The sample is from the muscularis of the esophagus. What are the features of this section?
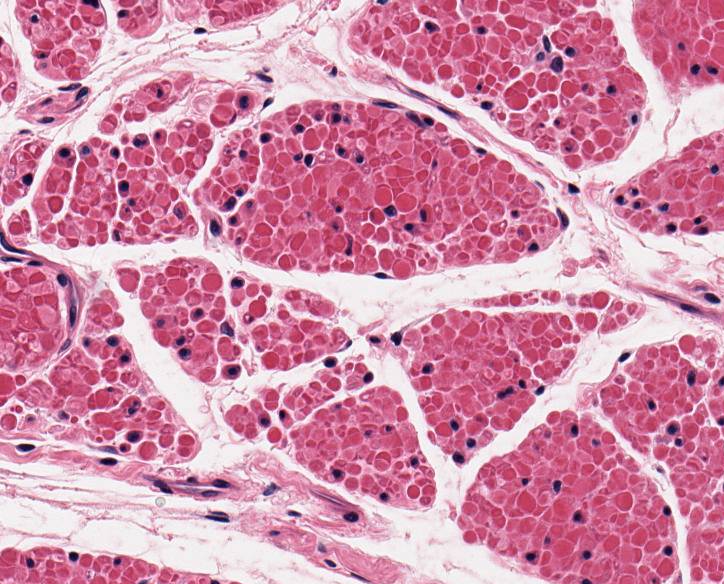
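You've got muscle fibres cut in cross-section filling the whole field, grouped into fascicles with pale connective tissue between them. Inside each fascicle the fibres are rounded to polygonal, and their size varies markedly. Their cytoplasm takes a deep pink stain. There are no fat cells anywhere in the field.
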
